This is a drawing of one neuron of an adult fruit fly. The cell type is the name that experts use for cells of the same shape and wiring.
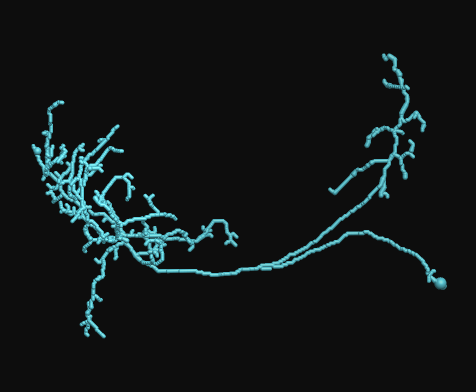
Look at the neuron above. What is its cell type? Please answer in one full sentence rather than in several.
This neuron is an instance of the cell type WED009.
